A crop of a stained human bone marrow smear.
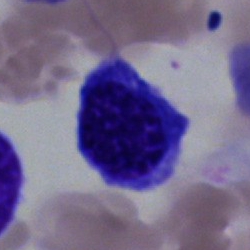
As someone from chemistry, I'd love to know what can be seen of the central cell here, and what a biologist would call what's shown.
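Nucleus first: it is large and fills most of the cell. Chromatin next: dark and coarsely clumped. Cytoplasm last: only a scant rim, widest at the lower right of the cell, and stained deep blue. This cell is an erythroblast.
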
